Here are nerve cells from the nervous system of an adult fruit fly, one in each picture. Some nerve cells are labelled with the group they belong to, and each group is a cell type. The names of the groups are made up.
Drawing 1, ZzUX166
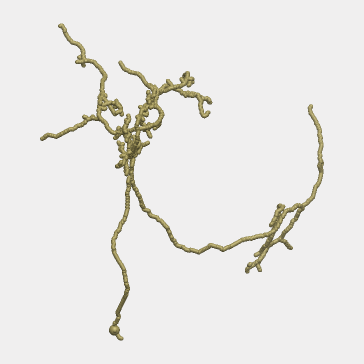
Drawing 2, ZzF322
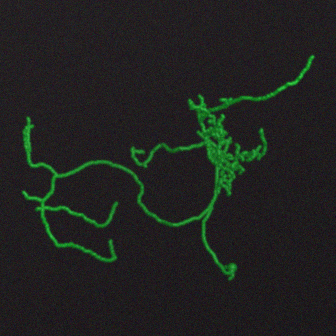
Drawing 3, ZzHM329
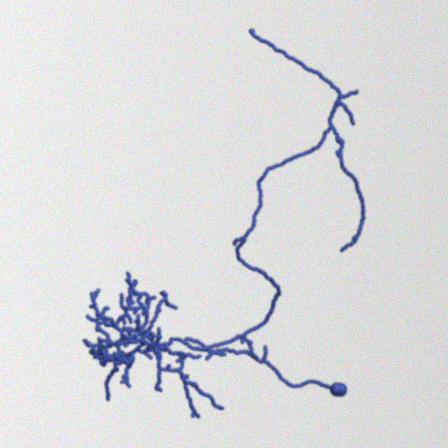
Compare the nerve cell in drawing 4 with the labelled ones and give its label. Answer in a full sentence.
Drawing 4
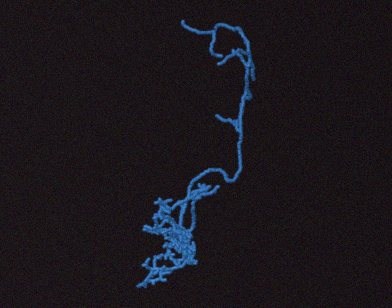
It belongs to ZzF322.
